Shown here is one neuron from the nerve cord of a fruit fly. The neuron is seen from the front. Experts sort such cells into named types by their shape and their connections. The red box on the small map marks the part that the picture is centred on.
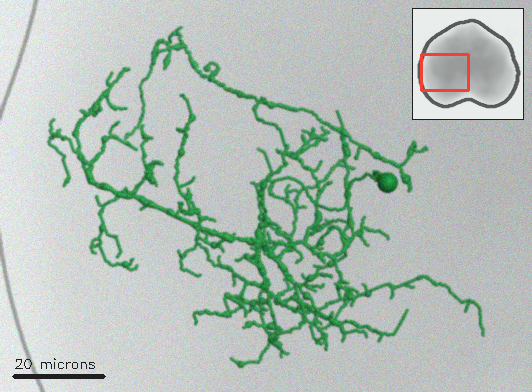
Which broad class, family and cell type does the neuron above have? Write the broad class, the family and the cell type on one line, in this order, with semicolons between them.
nerve-cord intrinsic neuron; hemilineage 16B; IN16B080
